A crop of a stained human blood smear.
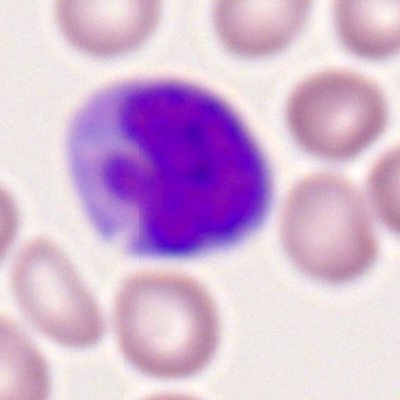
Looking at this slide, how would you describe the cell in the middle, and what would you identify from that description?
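A smooth, rounded oval outline bounds the cell. Its nucleus lies off-centre, toward the right side. The nuclear chromatin stains a dense, dark purple, while the cytoplasm is pale greyish-blue. This is a monocyte.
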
